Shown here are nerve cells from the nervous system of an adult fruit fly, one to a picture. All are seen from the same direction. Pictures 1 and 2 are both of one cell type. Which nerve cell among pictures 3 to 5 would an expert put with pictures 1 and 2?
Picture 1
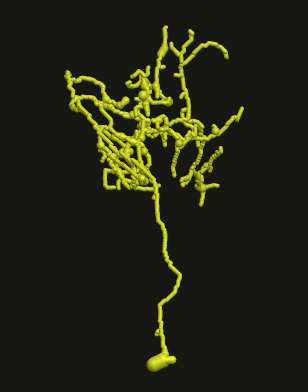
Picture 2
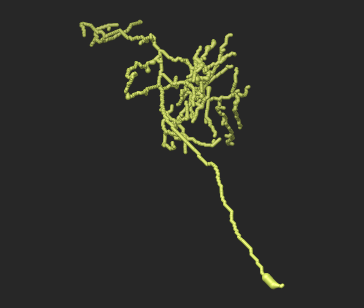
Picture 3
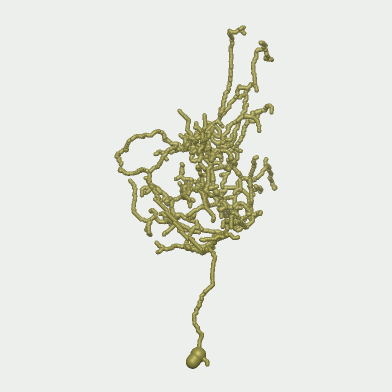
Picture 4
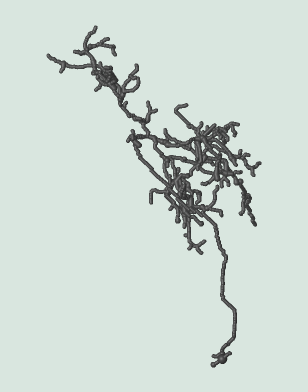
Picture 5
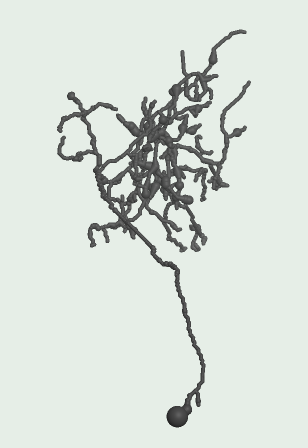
Picture 5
